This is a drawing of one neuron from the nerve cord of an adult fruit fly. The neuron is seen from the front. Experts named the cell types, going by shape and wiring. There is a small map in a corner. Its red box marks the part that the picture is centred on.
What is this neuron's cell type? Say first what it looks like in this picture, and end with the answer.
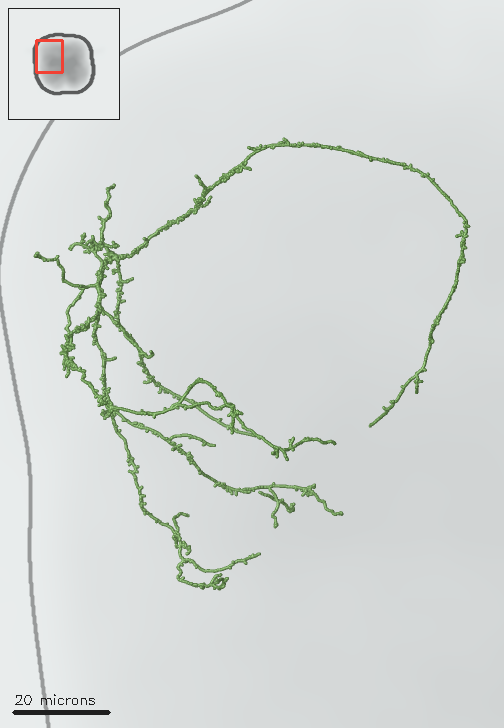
No cell body is drawn. From top to bottom in the picture it spans about 95 microns. Its broad class is nerve-cord intrinsic neuron. Its cell type is IN20A.22A007.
